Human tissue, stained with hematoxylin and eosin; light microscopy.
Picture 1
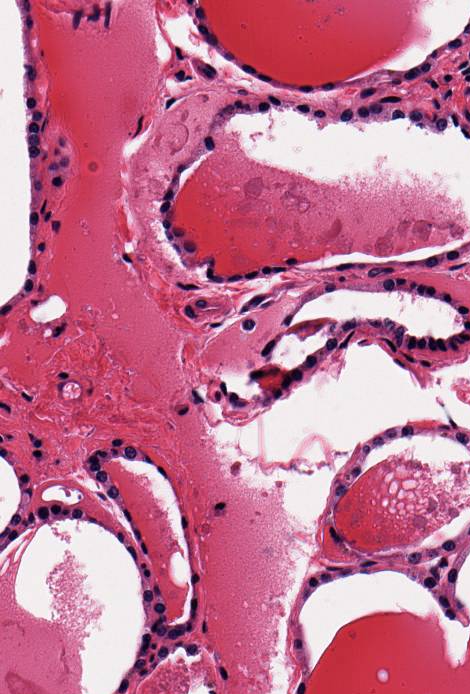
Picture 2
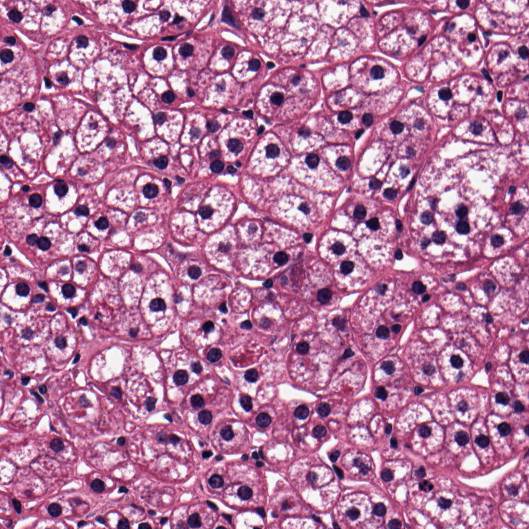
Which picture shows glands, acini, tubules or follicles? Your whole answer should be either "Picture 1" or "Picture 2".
Picture 1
